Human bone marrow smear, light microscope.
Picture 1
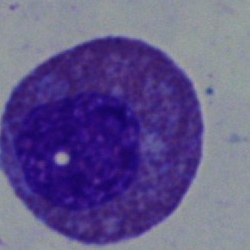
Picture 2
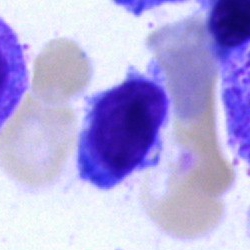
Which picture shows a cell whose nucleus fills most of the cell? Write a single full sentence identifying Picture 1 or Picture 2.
In picture 2, the nucleus fills most of the cell.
